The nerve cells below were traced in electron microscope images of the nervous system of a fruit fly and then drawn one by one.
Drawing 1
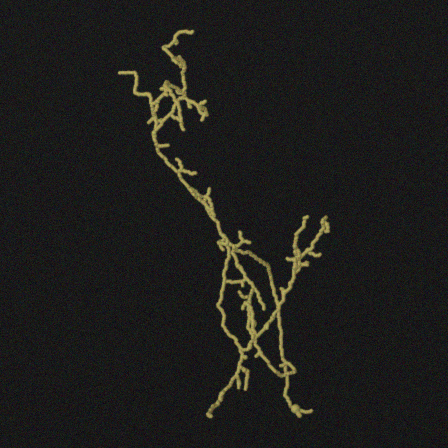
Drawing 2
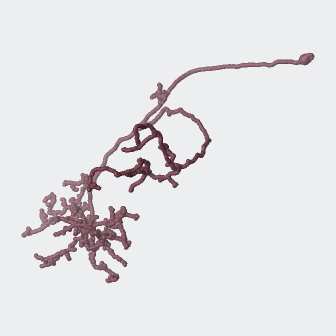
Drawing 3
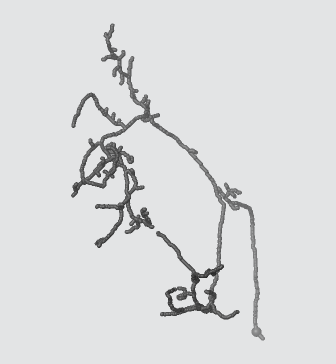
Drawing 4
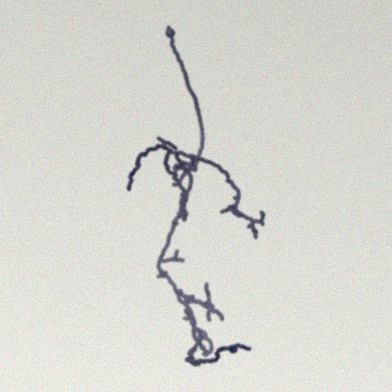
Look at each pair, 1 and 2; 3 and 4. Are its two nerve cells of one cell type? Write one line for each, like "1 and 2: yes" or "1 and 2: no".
1 and 2: no
3 and 4: no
